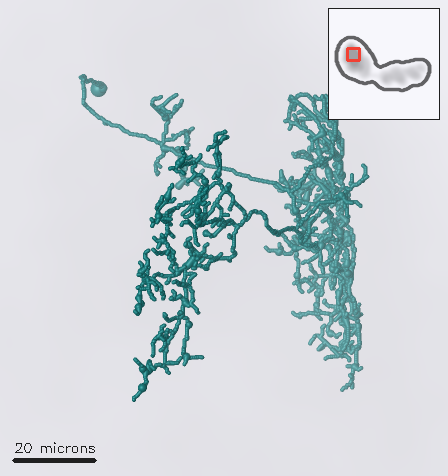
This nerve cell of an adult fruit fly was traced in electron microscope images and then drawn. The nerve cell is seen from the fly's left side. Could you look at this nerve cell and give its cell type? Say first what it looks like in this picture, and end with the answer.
By the scale bar it is about 80 microns tall in this view. In this view it is about as wide as it is tall. It is an optic-lobe intrinsic neuron. It is of cell type TmY15.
